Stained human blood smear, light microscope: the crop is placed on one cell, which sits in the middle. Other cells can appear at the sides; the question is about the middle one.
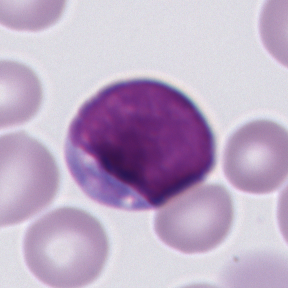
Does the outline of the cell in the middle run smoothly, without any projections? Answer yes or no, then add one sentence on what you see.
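Yes. The cell outline is smooth and roughly round.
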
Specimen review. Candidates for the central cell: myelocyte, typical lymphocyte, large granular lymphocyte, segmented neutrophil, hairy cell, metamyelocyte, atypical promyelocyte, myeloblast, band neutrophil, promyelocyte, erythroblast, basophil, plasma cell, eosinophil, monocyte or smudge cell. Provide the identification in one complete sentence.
The centrally located cell in the crop is a large granular lymphocyte.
